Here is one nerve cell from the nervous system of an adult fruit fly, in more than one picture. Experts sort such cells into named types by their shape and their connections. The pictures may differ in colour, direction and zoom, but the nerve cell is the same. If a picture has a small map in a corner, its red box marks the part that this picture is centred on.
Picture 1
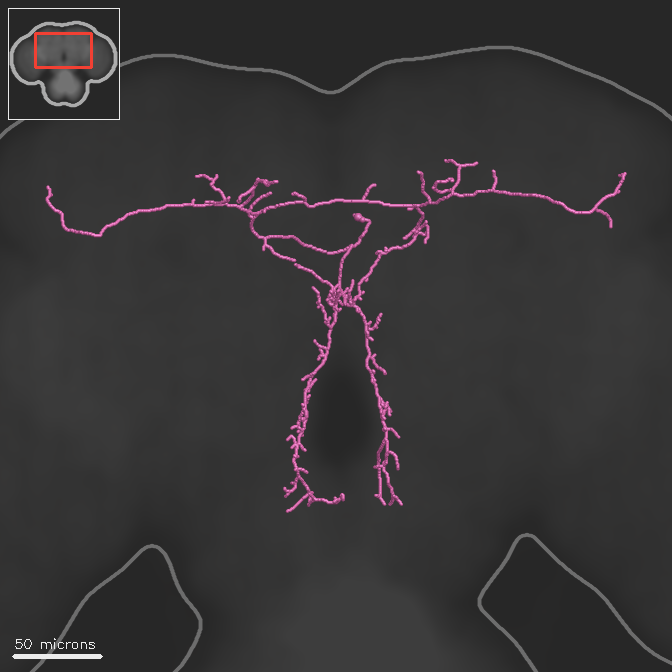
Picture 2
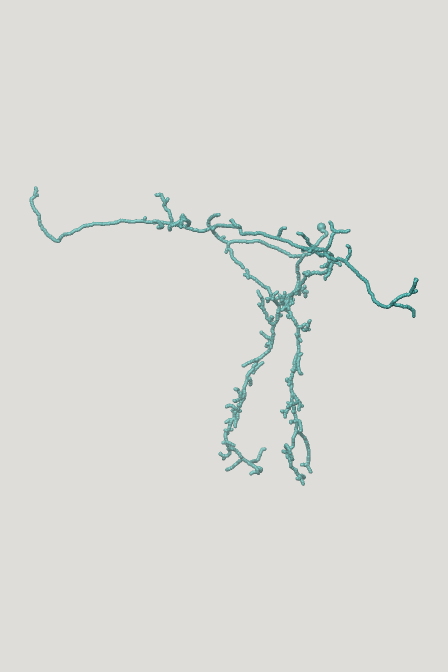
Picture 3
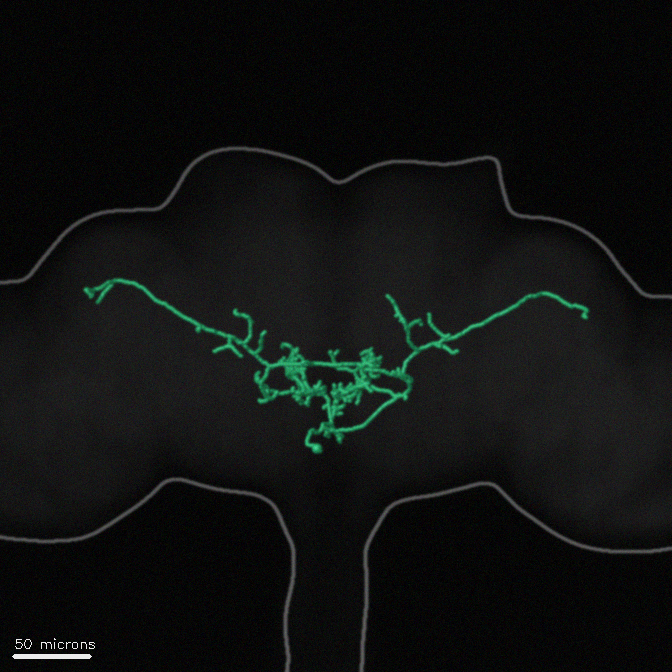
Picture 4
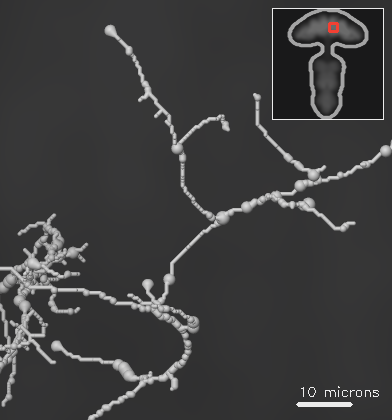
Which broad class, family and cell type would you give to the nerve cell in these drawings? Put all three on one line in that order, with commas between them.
central-brain intrinsic neuron, hemilineage DM1_dorsal, CB1072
